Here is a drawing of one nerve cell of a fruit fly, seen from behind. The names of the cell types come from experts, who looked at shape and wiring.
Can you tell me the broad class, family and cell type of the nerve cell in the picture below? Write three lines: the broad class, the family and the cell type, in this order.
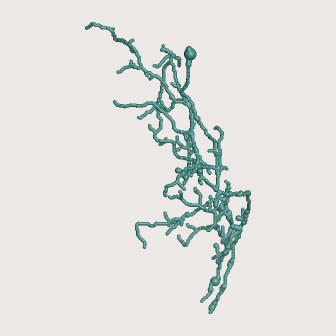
nerve-cord intrinsic neuron
hemilineage 19A
IN19A102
